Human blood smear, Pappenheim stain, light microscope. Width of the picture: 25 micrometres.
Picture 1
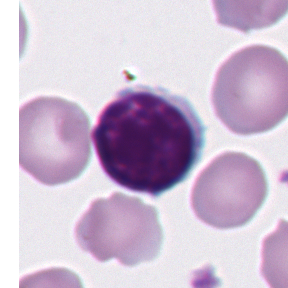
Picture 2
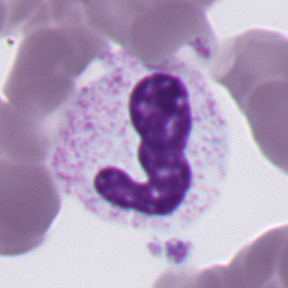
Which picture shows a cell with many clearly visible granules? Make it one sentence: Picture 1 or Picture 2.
Picture 2 has the cell with many visible granules in its cytoplasm.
